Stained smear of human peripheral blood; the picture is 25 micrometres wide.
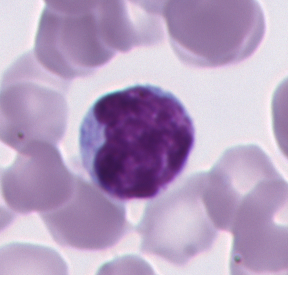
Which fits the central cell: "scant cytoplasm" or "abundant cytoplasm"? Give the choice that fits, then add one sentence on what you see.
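Scant cytoplasm. The cytoplasm forms a thin rim that is widest on the left side.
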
